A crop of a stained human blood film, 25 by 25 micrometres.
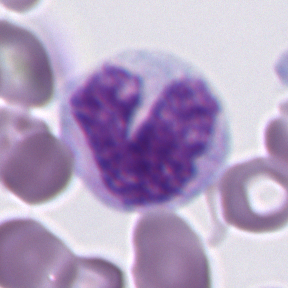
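Band neutrophil, the central cell in a stained smear of peripheral blood. Notice its round, smooth outline. The nucleus forms two broad lobes joined at the bottom, making a V whose notch opens upward. Its chromatin is dark purple and coarsely clumped. You will find no large orange-red granules in the cytoplasm.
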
